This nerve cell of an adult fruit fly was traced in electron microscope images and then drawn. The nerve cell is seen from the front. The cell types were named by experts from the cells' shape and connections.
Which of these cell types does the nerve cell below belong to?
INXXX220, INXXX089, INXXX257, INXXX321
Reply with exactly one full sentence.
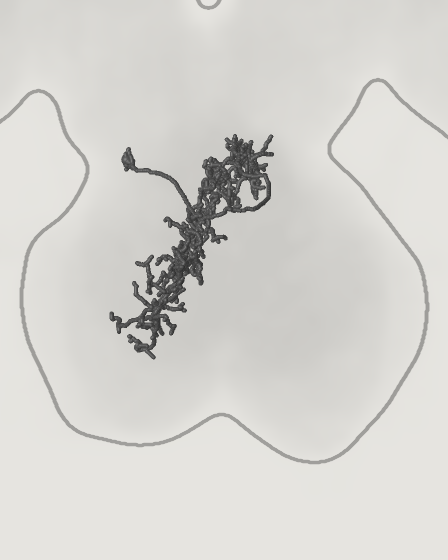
By its cell type, the nerve cell is INXXX220.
